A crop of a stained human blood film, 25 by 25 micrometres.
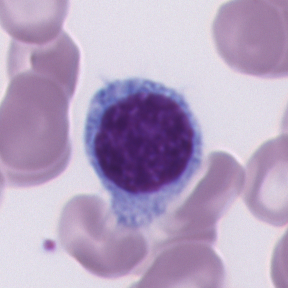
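Typical lymphocyte, roughly 13 by 10 micrometres, sitting at the centre. Its nucleus is round in outline, about 9 micrometres across, and takes up about 60% of the cell's area. That nucleus sits toward the upper part, so the widest band of cytoplasm lies below it. No distinct red-purple granules show in the cytoplasm, and no vacuoles either. The edge is fuzzy, with fine short hair-like projections rather than a smooth line.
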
